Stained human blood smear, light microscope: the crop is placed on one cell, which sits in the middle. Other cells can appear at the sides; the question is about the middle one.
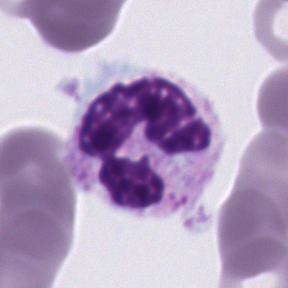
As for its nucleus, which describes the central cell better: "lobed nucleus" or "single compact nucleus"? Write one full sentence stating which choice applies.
Into two or more lobes the nucleus of this cell is divided.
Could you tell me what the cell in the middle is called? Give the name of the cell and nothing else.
segmented neutrophil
